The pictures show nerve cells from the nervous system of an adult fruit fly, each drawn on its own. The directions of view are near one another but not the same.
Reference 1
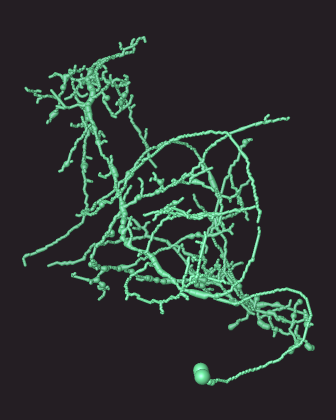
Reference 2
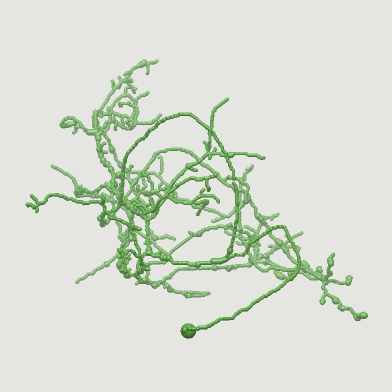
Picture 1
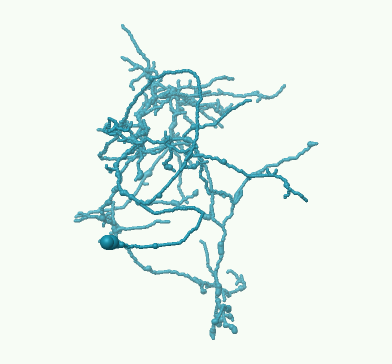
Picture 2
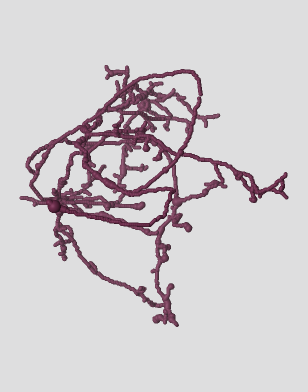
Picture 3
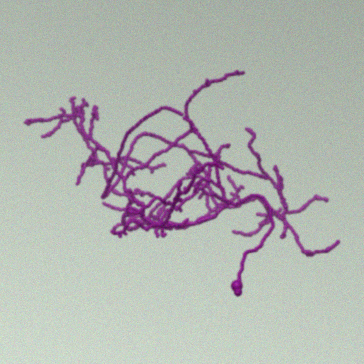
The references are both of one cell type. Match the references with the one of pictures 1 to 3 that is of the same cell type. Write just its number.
1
